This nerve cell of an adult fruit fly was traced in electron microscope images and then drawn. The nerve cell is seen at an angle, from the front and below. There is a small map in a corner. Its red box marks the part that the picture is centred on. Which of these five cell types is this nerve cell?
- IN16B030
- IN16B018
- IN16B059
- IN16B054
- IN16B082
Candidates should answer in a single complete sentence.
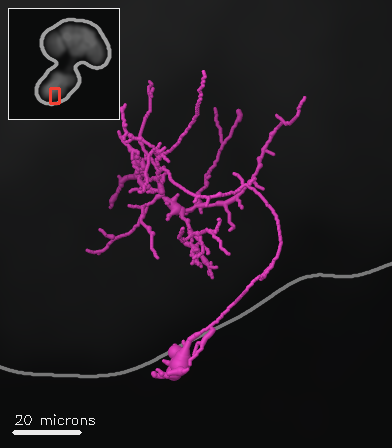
Among cell types, the one for this nerve cell is IN16B018.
